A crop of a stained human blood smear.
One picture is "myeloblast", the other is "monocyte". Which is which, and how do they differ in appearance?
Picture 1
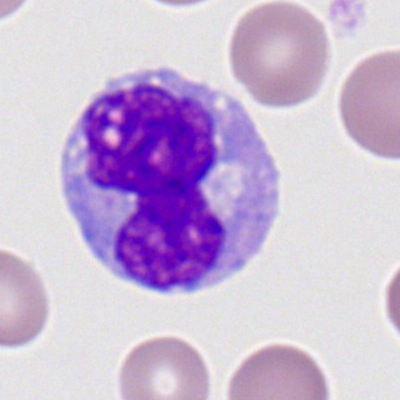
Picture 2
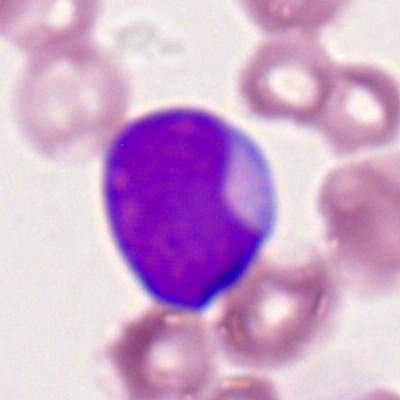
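Picture 2 holds the myeloblast, and the monocyte is the one in picture 1. Begin with the nucleus: in the monocyte it is pinched at its middle into an upper lobe and a lower lobe, while in the myeloblast it fills most of the cell.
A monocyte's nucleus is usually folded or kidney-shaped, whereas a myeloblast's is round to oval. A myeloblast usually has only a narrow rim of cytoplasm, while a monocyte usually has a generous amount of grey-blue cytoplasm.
Next, the cytoplasm: pale grey-blue in the monocyte, pale blue-lavender in the myeloblast.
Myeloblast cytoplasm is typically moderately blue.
The monocyte's cytoplasm shows no coarse orange-red granules, and no granules at all are seen in the myeloblast. The chromatin is dark purple in both, coarsely clumped in the monocyte and dense in the myeloblast. Both outlines are smooth; the monocyte's is roughly round, and the myeloblast's has no surface projections. Red cells lie around the monocyte without overlapping it.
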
